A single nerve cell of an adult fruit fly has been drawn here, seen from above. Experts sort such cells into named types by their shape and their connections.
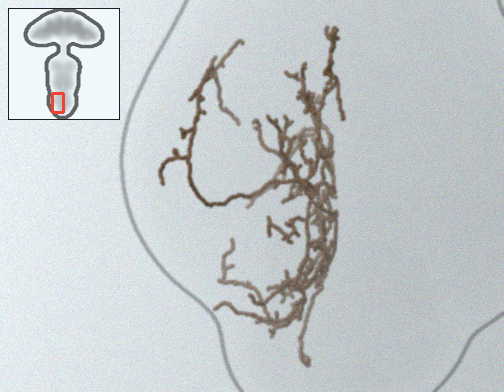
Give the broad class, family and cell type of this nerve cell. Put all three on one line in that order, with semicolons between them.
nerve-cord intrinsic neuron; hemilineage 04B; IN04B083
